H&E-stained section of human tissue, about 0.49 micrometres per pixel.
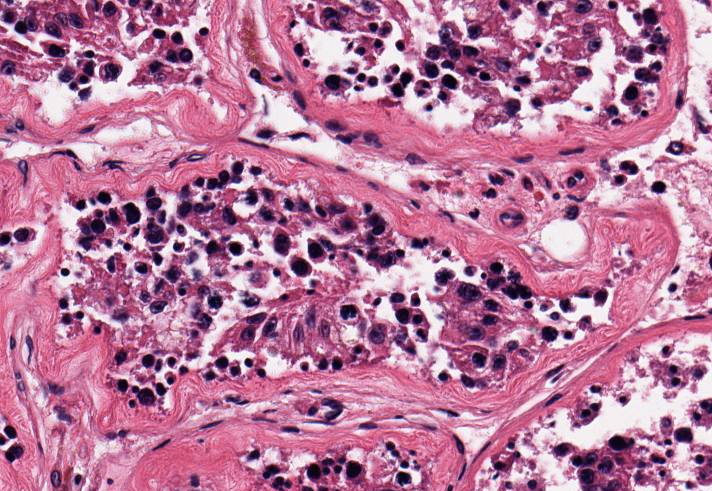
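Testis, haematoxylin and eosin: each tubule is bounded, as far as I can follow it, by a thick, wavy, layered band of eosinophilic collagenous tissue. Throughout the tubule contents I see many small, round, densely dark-staining nuclei, and among them larger cells with pale, granular pink cytoplasm and round nuclei. Flattened, elongated spindle-shaped nuclei lie along the thick walls and in the tissue between the tubules.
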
